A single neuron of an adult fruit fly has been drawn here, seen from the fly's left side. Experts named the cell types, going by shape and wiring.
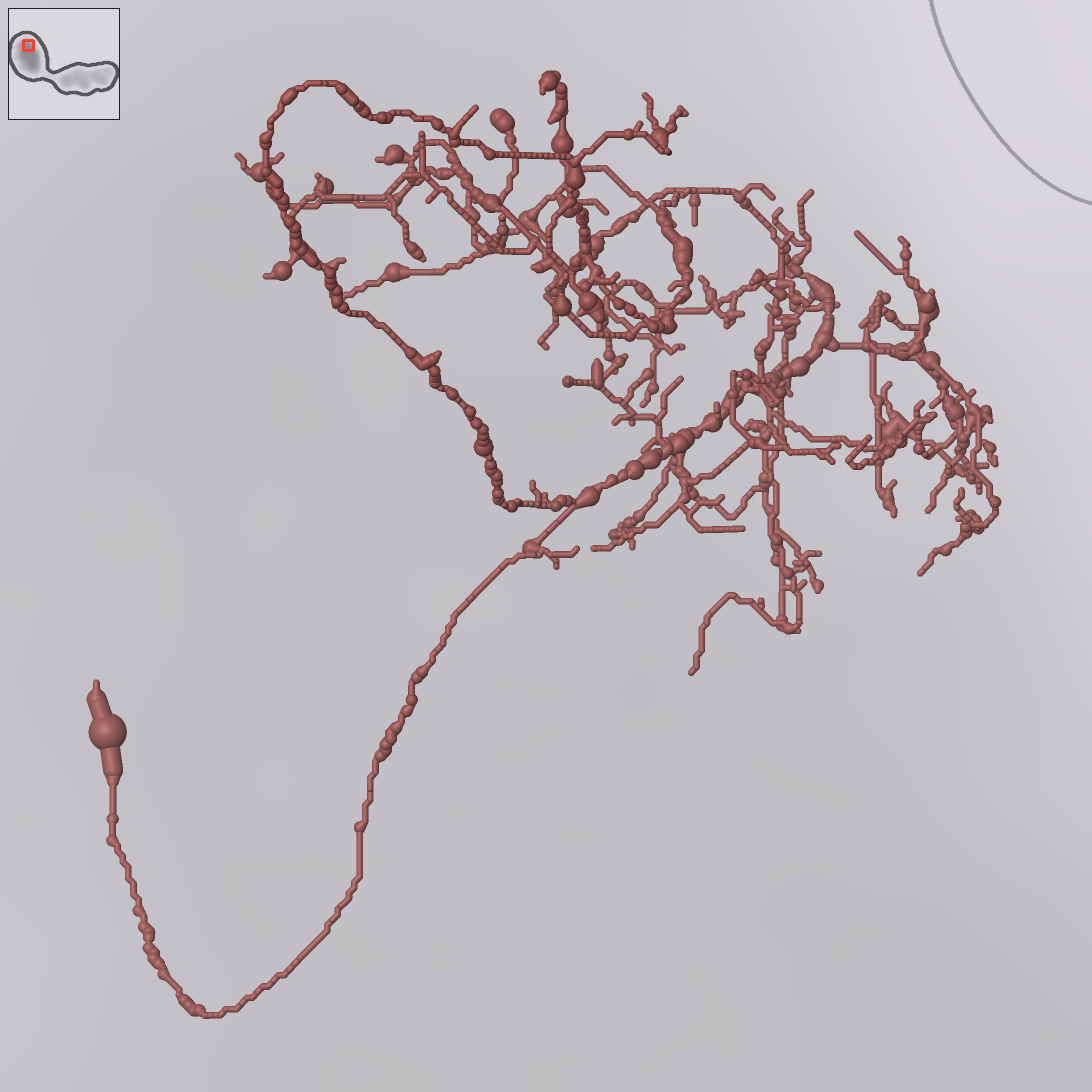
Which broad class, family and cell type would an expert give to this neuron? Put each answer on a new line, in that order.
central-brain intrinsic neuron
hemilineage LHa1
LHAV6b3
